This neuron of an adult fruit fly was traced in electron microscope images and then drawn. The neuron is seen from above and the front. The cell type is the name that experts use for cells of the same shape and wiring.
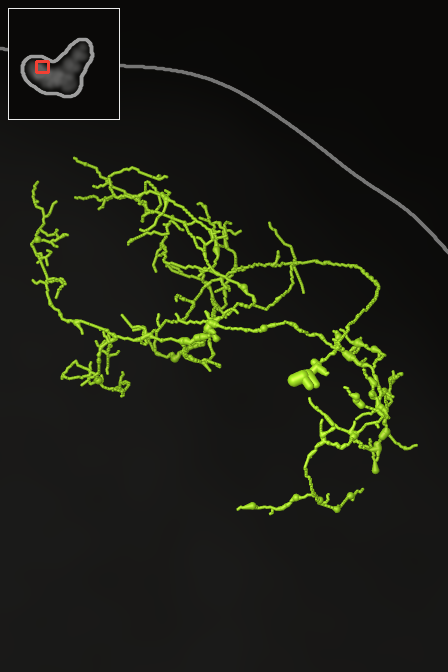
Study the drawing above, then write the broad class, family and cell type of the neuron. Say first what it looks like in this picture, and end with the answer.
The picture shows dozens of branch ends. In this view it is about as wide as it is tall. It is a central-brain intrinsic neuron. The family is hemilineage SLPpm3. The cell type is CB2040.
